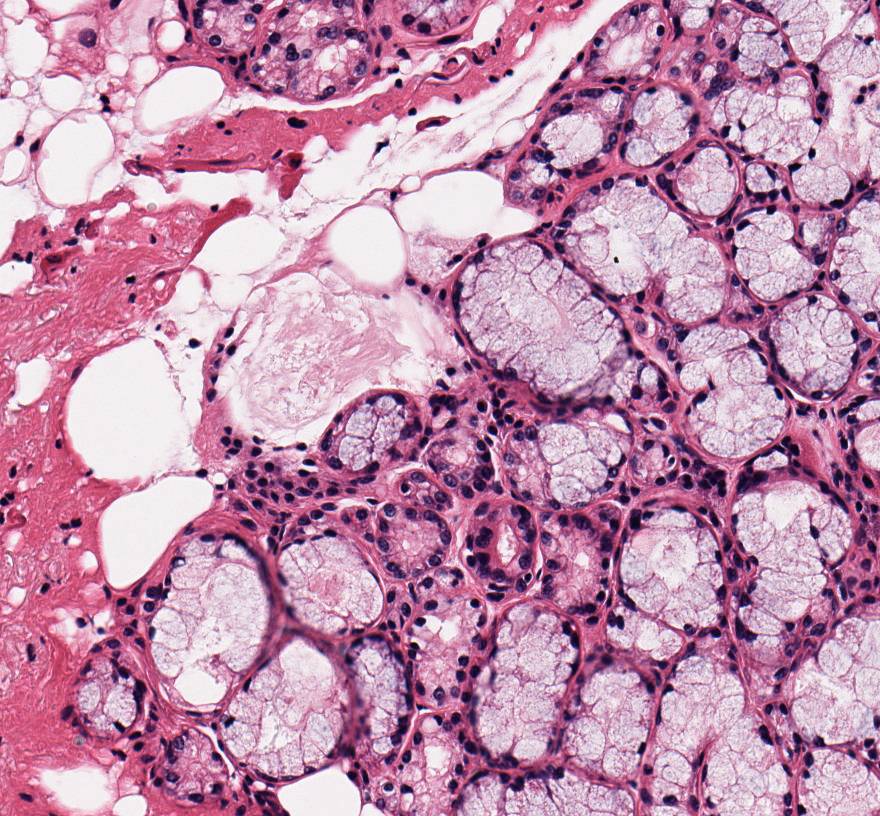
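Minor salivary gland: closely packed glandular acini take up the right half and lower part of the field, with fat and connective tissue in the upper left. Notice the acinar cells' pale, foamy, bubbly grey-violet cytoplasm. In the mucous acini the nuclei are small and dark, flattened against the base of each acinus. Those acini are rounded to oval, separated by thin pink septa carrying spindle-shaped nuclei.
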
